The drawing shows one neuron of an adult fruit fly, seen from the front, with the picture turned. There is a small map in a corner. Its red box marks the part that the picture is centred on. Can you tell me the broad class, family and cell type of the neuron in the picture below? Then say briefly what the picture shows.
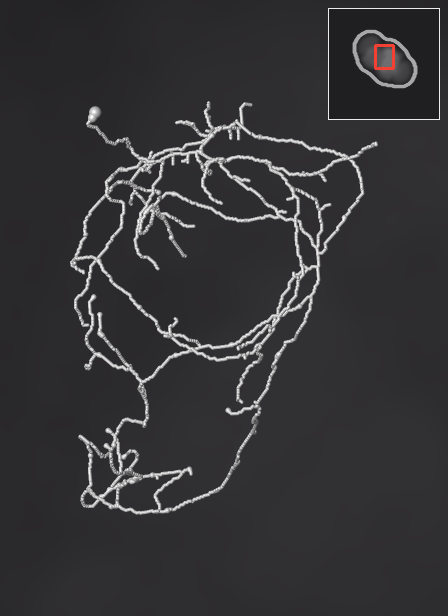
This is a nerve-cord intrinsic neuron. Its family is hemilineage 17A. It is of cell type IN17A114. The cell body is at the upper left of the picture. Dozens of branch ends can be seen.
